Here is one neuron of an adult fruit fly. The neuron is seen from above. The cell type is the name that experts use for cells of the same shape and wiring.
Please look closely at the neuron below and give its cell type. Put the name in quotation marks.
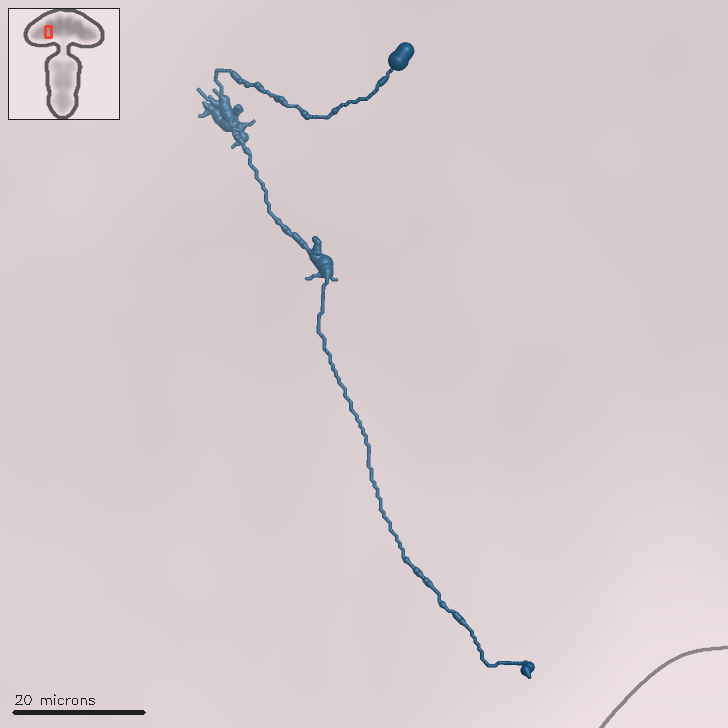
"Tm1"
